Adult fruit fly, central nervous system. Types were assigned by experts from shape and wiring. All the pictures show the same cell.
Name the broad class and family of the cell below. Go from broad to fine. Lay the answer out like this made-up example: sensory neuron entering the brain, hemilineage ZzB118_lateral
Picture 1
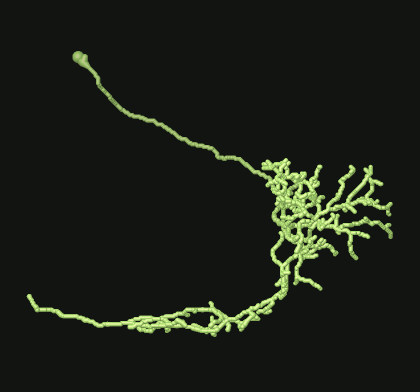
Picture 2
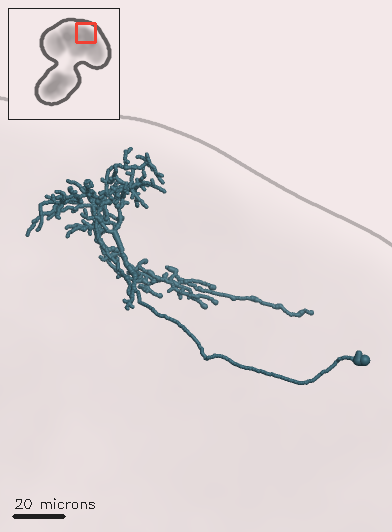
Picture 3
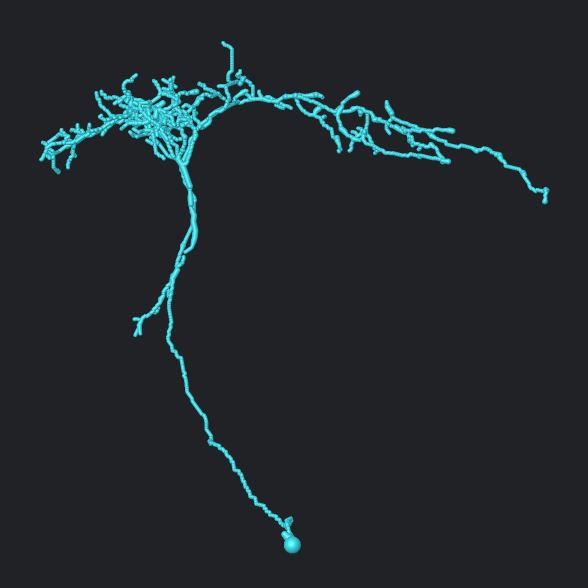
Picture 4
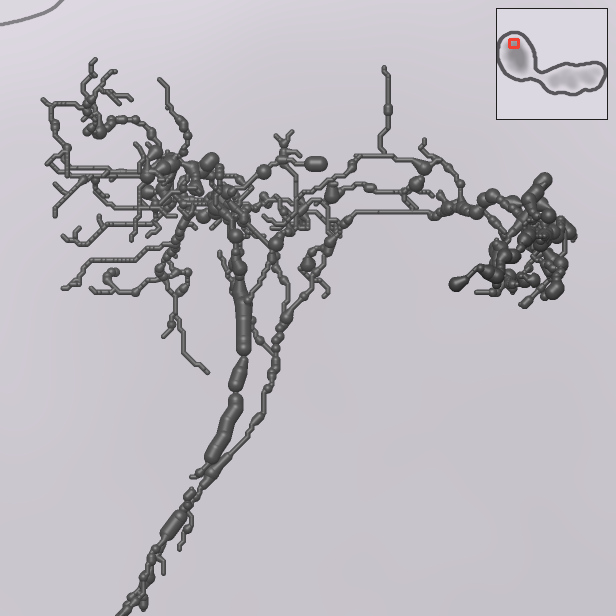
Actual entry: central-brain intrinsic neuron, hemilineage AOTUv4_ventral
